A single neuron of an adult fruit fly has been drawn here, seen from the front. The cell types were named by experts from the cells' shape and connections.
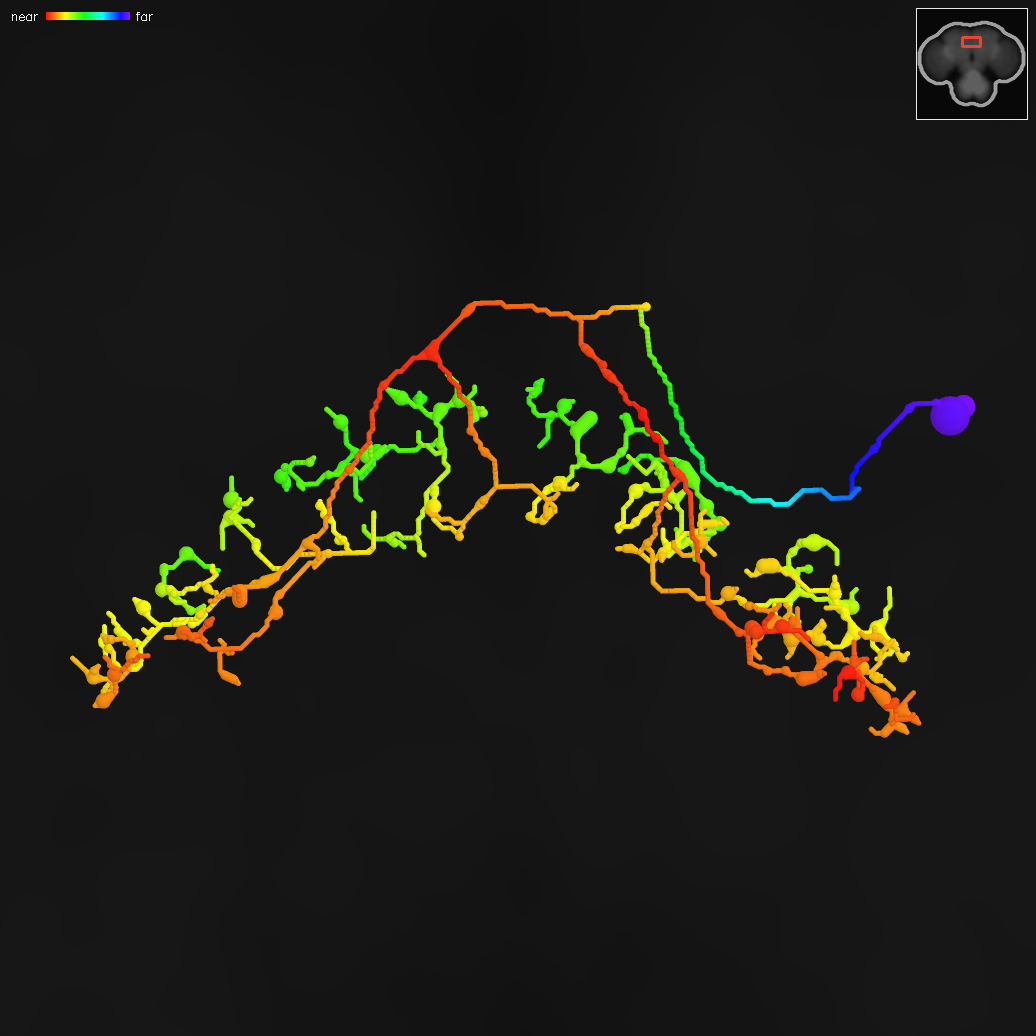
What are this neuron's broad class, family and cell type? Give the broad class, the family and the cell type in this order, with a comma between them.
central-brain intrinsic neuron, hemilineage DM6_dorso_medial, FB5U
